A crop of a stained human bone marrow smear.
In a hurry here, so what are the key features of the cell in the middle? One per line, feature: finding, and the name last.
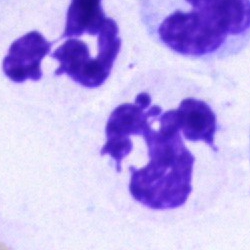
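Nucleus: several lobes joined by narrower parts
Chromatin: dense, staining deep purple
Cytoplasm: plentiful, pale lilac
Outline: roughly round, faint against the background
Identity: segmented neutrophil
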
